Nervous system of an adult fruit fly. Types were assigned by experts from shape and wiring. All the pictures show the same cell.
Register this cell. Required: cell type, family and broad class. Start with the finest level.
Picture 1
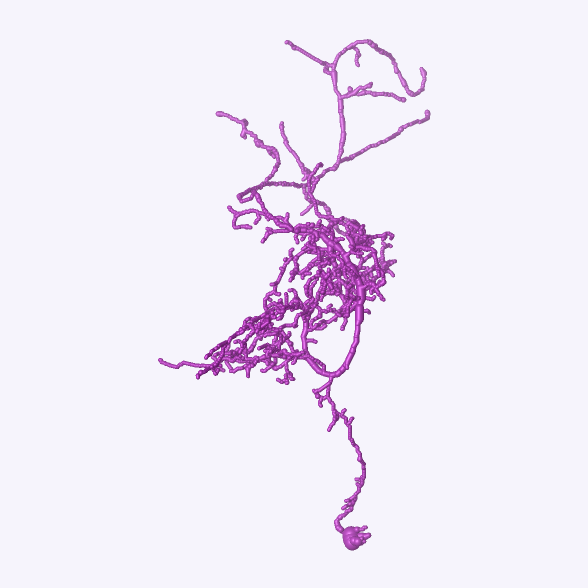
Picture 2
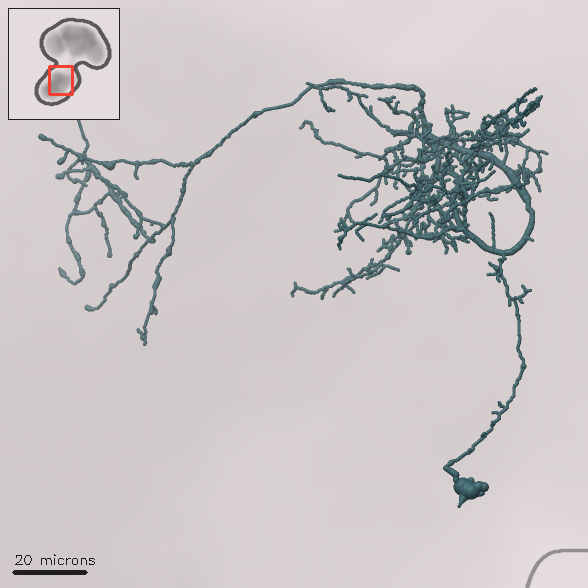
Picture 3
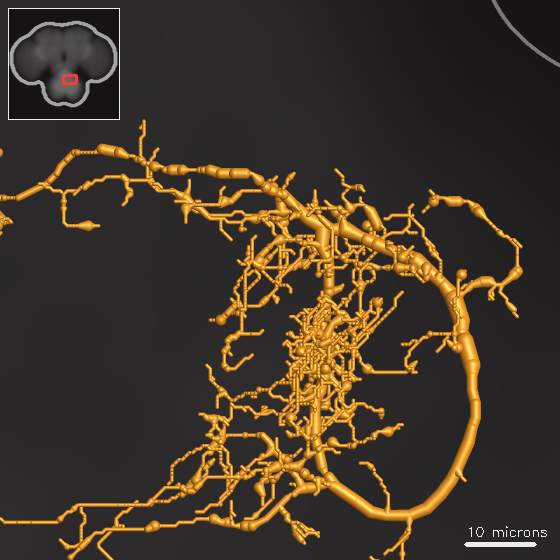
IN06A024; hemilineage 06A; nerve-cord intrinsic neuron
